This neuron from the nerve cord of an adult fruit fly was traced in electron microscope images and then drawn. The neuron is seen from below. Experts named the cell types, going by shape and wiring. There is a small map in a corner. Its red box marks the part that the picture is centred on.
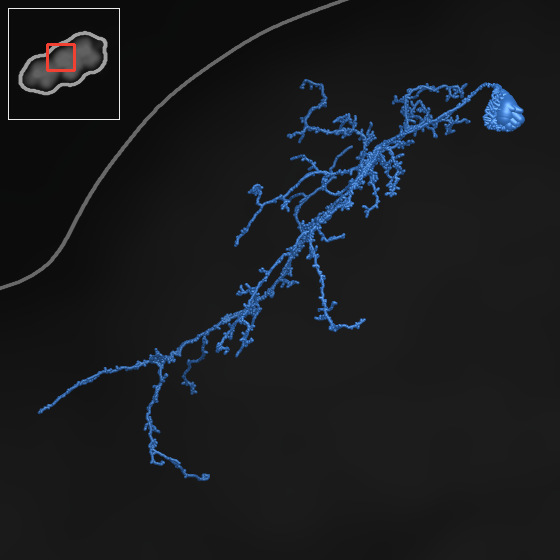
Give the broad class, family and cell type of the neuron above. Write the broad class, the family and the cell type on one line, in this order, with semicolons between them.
motor neuron of the nerve cord; hemilineage 15B; MNml79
